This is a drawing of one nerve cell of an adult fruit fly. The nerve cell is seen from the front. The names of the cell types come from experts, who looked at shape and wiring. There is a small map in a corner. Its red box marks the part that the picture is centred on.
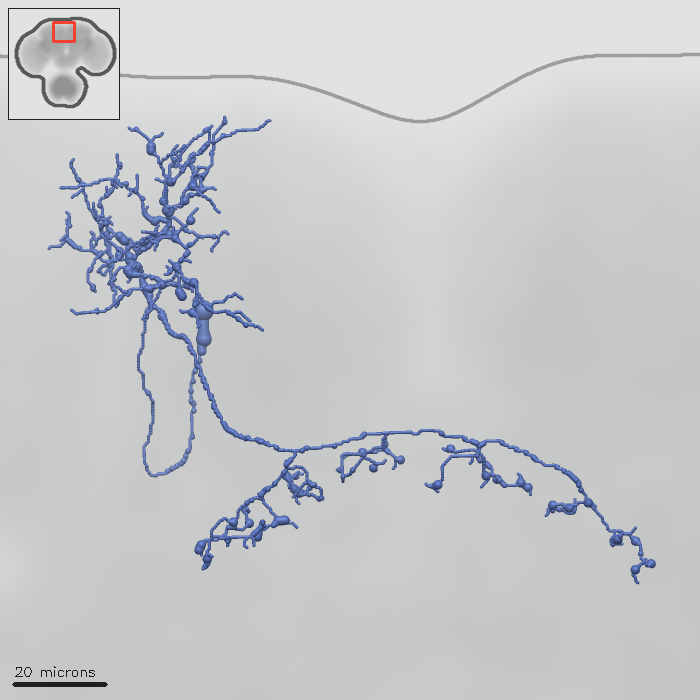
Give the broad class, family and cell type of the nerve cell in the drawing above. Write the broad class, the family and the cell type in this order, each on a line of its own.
central-brain intrinsic neuron
hemilineage SIPp1
FB6Q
